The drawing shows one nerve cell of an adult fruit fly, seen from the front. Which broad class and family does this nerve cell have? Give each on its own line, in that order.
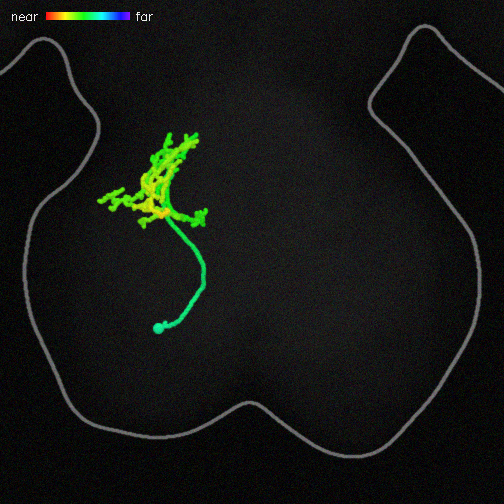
nerve-cord intrinsic neuron
hemilineage 03B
